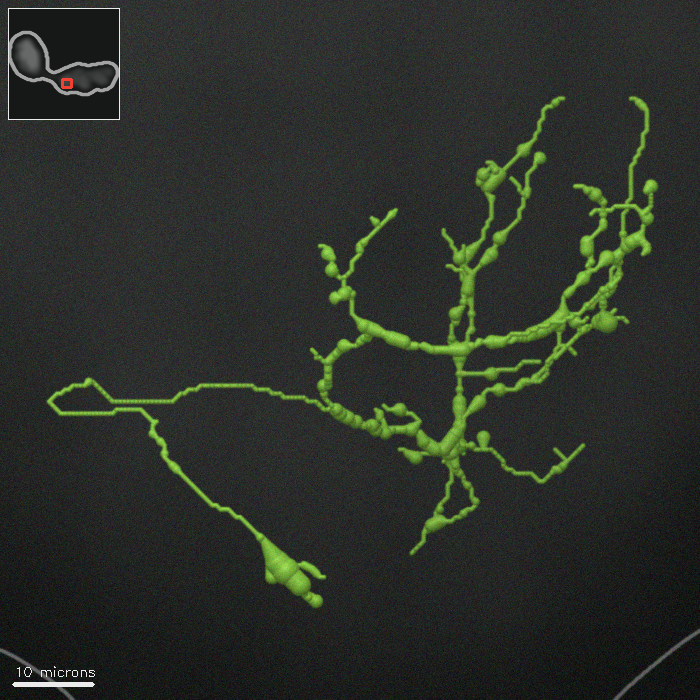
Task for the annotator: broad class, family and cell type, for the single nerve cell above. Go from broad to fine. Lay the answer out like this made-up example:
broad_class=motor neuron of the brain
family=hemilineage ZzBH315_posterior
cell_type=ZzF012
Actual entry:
broad_class=nerve-cord intrinsic neuron
family=hemilineage 14A
cell_type=IN14A089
